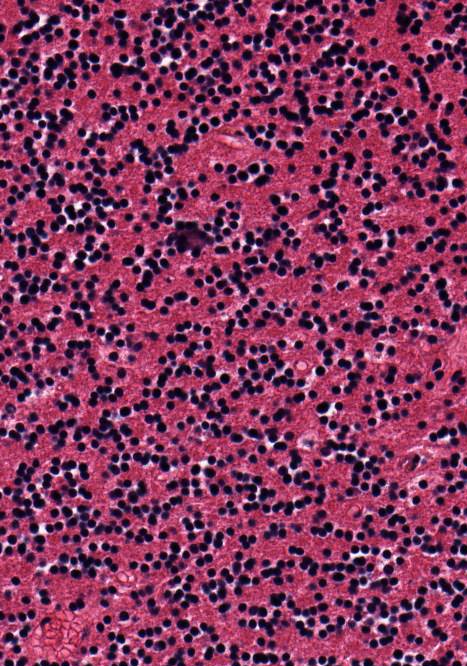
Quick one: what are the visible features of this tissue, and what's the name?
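You've got small dark nuclei packed densely and fairly evenly across the whole field, with no layering. Most are small, round and uniformly dark, with almost no visible cytoplasm, and many are rimmed by small clear white halos. The stuff in between is pink and finely fibrillary. It's cerebellum.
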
